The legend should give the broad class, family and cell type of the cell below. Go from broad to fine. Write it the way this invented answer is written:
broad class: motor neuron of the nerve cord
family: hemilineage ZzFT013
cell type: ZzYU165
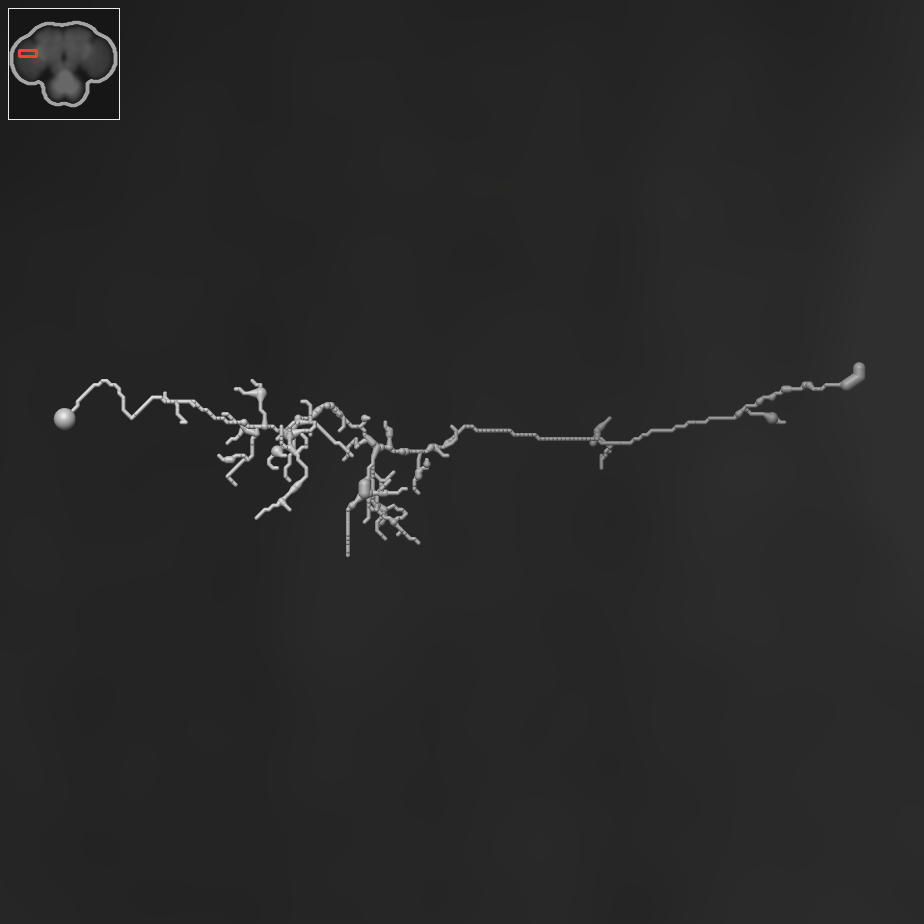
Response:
broad class: optic-lobe intrinsic neuron
family: TmY
cell type: TmY18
